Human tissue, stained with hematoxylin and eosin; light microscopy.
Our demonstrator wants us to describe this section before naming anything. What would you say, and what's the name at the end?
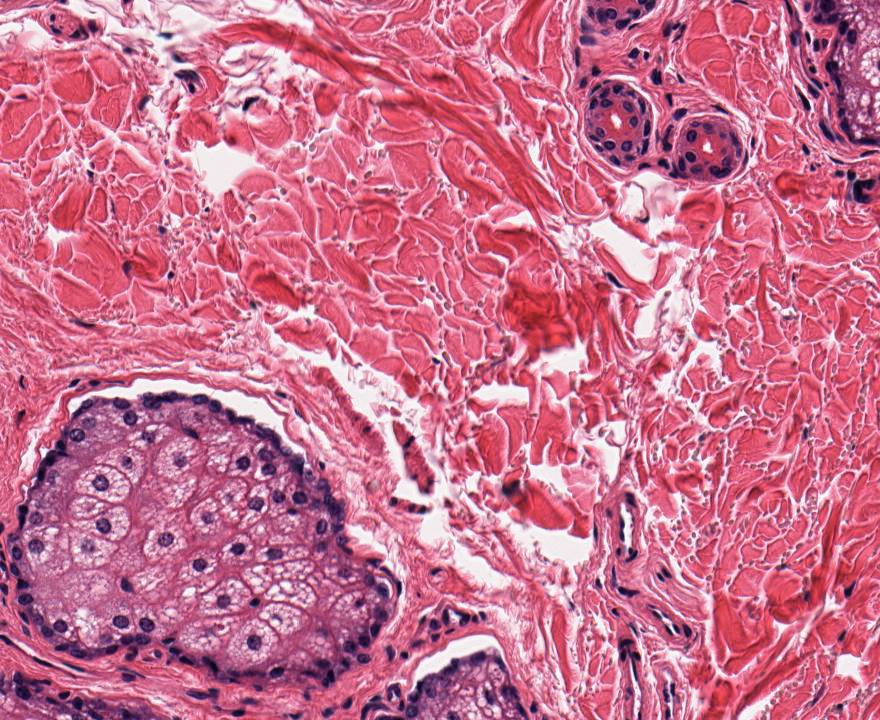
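Notice that thick bundles of pink collagen, running in many different directions, fill most of the field. Down at the lower left sits a large sebaceous lobule. Look at its inner cells: abundant pale, finely vacuolated cytoplasm and a single round nucleus placed centrally in each. What you are looking at is skin of the suprapubic region.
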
